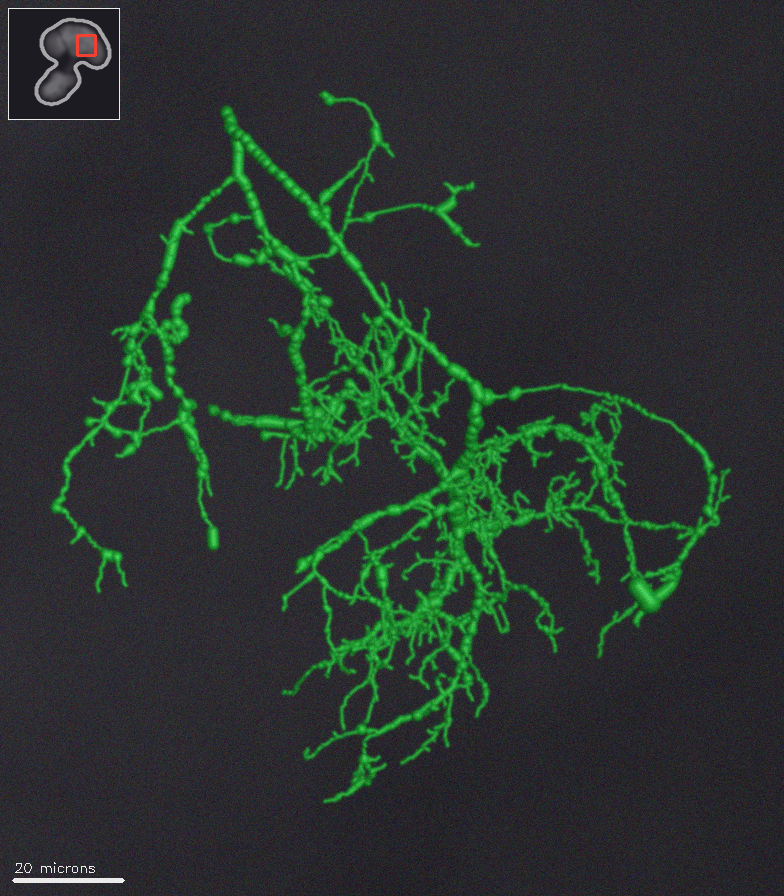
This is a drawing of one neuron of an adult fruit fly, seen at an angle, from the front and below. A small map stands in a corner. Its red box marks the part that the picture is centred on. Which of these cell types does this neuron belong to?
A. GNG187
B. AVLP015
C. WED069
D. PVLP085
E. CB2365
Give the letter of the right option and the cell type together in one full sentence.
The neuron is typed as WED069, which is listed in option C.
